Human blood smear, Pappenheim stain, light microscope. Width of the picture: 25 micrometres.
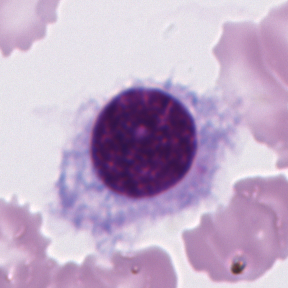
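Hairy cell in a stained peripheral blood smear: the round nucleus, about 10 micrometres across, lies slightly toward the upper right, leaving more pale blue cytoplasm on the lower left. Its chromatin is finely stippled rather than coarsely clumped, and one small pale round spot lies near the centre of the nucleus.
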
